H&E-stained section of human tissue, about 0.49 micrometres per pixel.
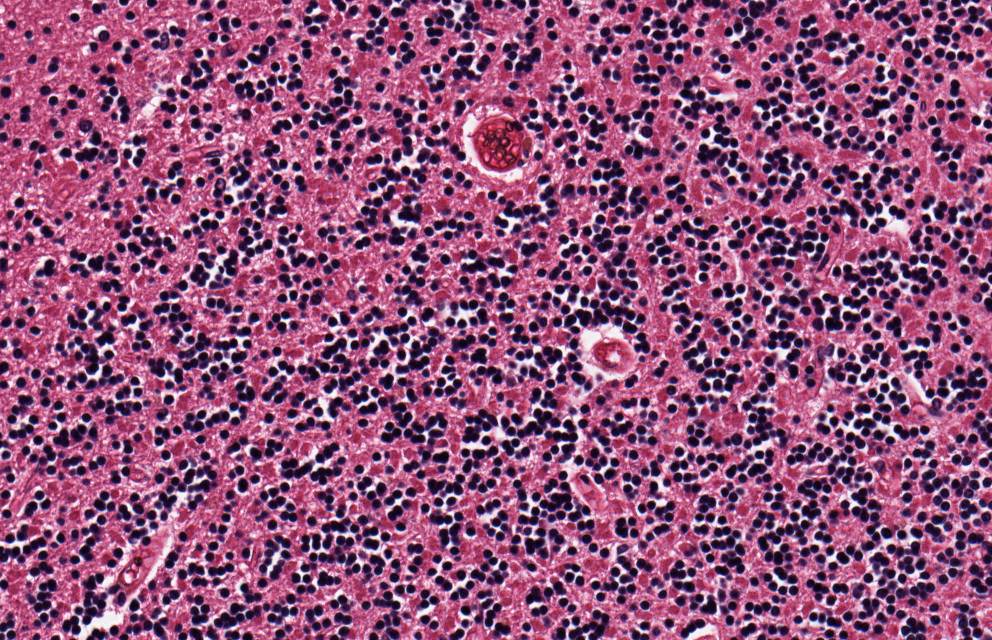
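Cerebellum: small, round, uniformly dark nuclei with very little visible cytoplasm. Irregular pale pink fibrillary patches without nuclei scattered between nuclear clusters. Top centre: small round vessel in cross-section containing red blood cells. Second, smaller round vessel just below and right of centre.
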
